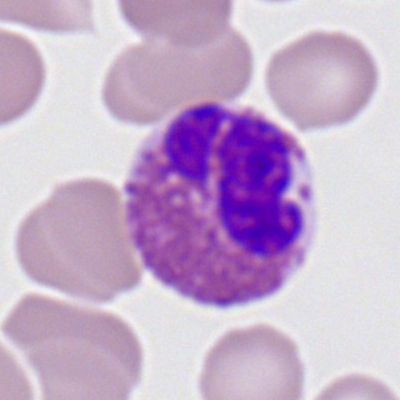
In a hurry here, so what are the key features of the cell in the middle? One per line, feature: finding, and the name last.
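Outline: round and smooth
Nucleus: divided into lobes
Chromatin: dense, dark purple
Cytoplasm: packed with pinkish-purple granules
Name: eosinophil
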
